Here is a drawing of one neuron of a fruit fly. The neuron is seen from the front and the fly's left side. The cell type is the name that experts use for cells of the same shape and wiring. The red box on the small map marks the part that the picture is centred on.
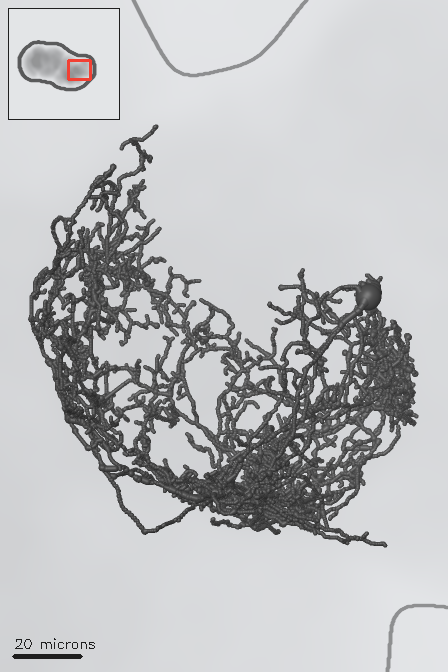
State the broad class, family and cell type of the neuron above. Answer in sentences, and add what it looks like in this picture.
Its broad class is nerve-cord intrinsic neuron. Its family is hemilineage 12B. The cell type is IN12B011. Its cell body lies on the right of the picture. By the scale bar it is about 130 microns tall in this view. More than a hundred branch ends can be seen.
